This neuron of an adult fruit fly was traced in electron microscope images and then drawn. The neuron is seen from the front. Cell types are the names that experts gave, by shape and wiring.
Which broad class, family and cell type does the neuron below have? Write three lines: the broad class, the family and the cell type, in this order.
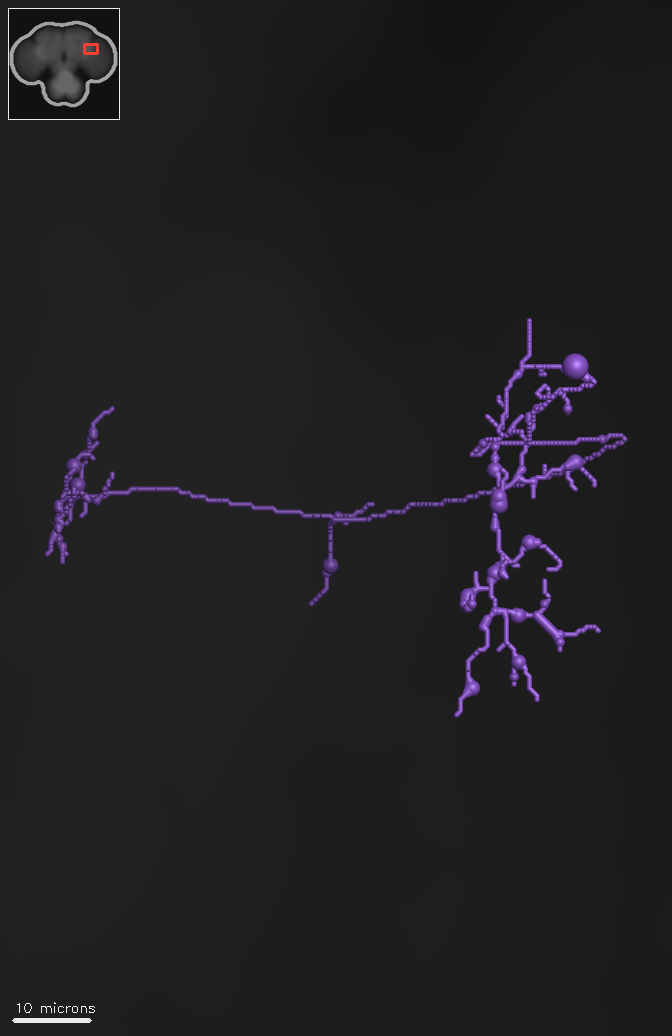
optic-lobe intrinsic neuron
Tm
Tm34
